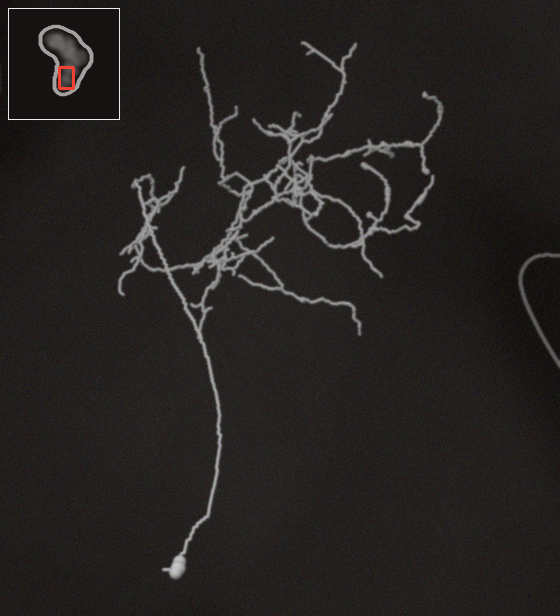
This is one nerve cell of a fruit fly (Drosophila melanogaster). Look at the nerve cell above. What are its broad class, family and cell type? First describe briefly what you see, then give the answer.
Dozens of branch ends can be seen. In this view it is taller than it is wide. It is a nerve-cord intrinsic neuron. Its family is hemilineage 06A. It is of cell type IN06A093.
